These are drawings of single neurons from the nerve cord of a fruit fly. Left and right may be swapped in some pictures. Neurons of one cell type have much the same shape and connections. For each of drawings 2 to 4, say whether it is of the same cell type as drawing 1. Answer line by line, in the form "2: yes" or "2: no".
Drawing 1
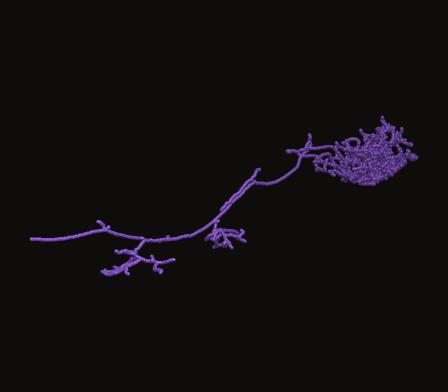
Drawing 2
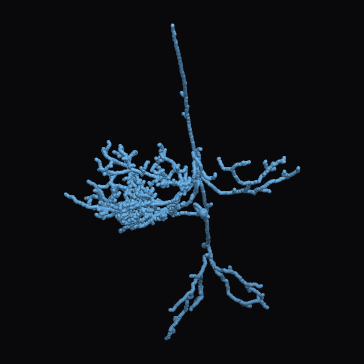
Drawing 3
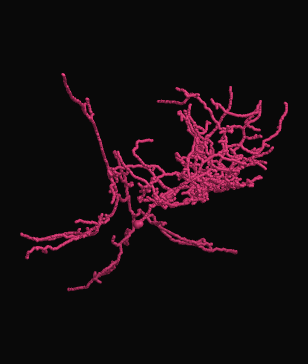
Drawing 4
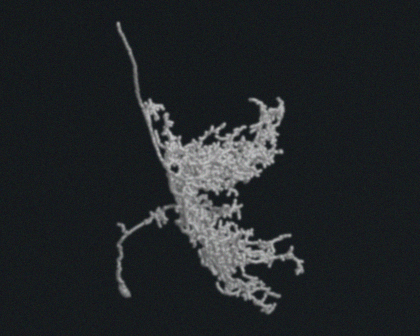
2: yes
3: yes
4: no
